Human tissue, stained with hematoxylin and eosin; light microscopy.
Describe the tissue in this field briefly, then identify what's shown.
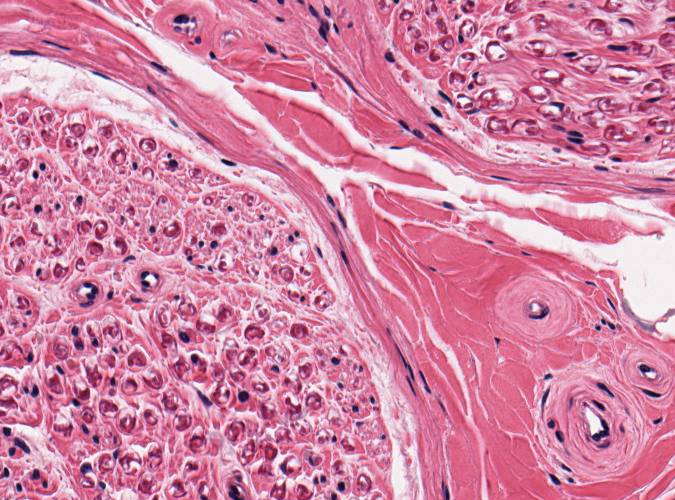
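Each bundle is bounded by a thin layer of flattened cells with elongated dark nuclei. Inside, cross-cut fibres appear as round profiles, each a pale ring around a small central pink dot. Small, dark, oval nuclei lie among them. At lower right, connective tissue holds small round vessels with thick, concentrically layered walls. It is tibial nerve.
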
